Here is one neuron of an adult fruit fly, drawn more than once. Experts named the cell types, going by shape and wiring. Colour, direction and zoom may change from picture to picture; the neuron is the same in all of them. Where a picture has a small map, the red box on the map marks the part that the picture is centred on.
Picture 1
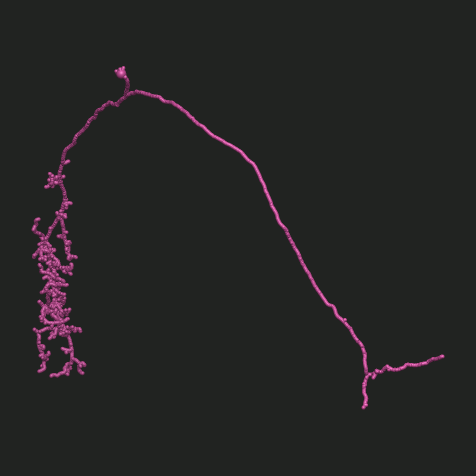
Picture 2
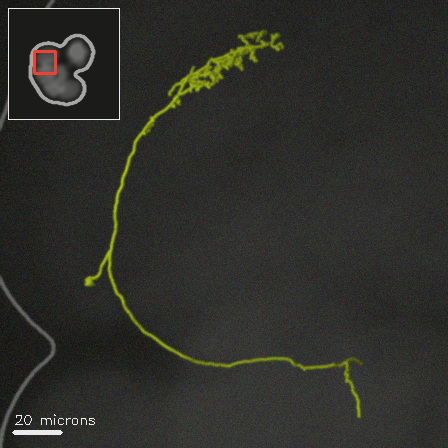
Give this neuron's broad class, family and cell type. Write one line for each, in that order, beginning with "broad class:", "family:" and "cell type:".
broad class: visual projection neuron
family: LPT
cell type: LPT100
